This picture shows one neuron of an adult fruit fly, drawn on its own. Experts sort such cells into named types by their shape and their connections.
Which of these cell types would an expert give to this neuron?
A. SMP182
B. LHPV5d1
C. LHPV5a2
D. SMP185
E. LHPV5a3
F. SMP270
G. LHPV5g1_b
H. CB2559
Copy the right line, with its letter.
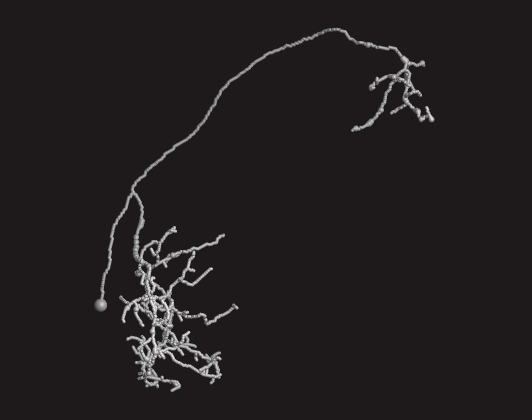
C. LHPV5a2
